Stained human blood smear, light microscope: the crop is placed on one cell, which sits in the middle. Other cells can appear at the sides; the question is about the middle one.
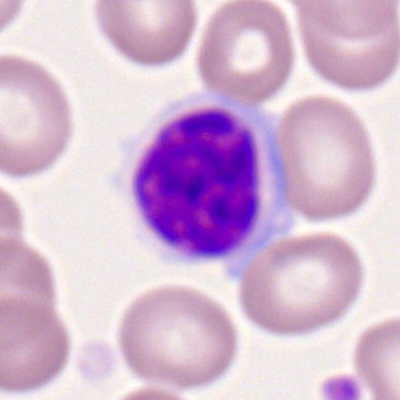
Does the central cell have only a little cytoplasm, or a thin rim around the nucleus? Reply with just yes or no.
Yes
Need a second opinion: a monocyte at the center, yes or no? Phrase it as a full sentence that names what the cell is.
No, the cell positioned in the middle is a lymphocyte, not a monocyte.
